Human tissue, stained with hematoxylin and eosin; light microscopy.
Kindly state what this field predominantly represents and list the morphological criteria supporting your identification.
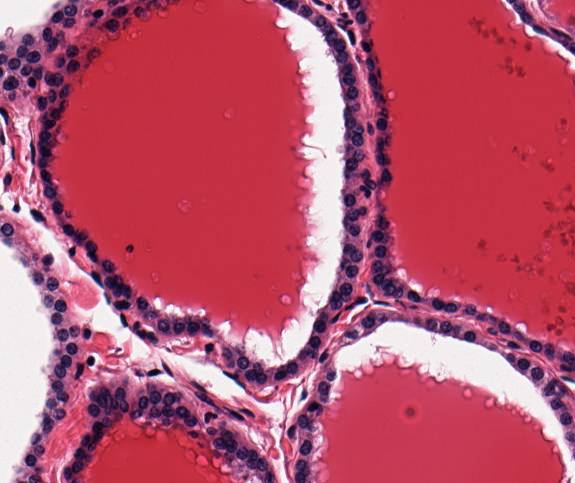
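You're looking at thyroid follicle here. Large, rounded follicles crowd the whole field with only thin partitions between them, each lined by one layer of cuboidal epithelial cells whose round, dark nuclei are evenly spaced along the wall.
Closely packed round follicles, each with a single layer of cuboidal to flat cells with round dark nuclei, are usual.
The lumina hold homogeneous, deep pink-red material.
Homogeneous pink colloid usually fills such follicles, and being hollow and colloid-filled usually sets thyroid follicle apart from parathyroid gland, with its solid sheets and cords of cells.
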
